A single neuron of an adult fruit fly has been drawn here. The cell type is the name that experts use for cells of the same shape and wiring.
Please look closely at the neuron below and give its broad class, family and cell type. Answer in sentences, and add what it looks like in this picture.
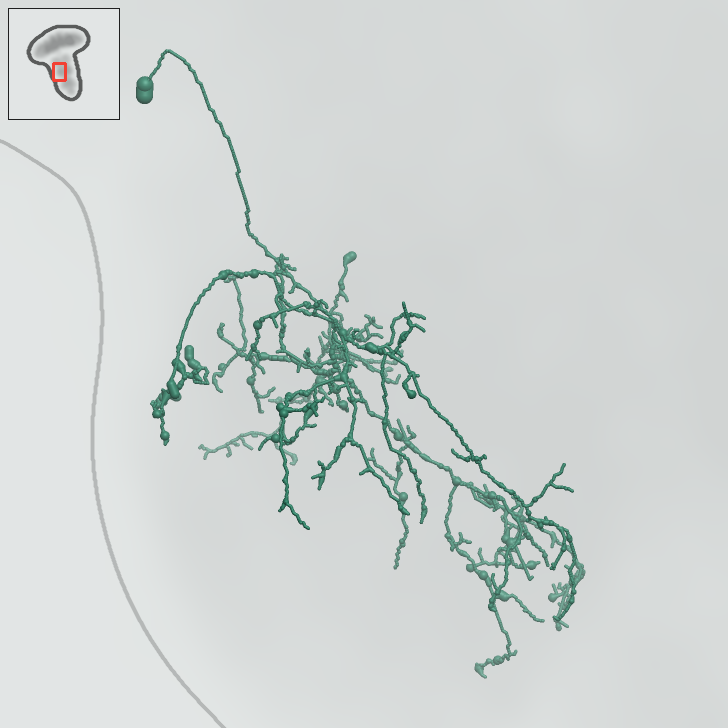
It is a nerve-cord intrinsic neuron. The family is hemilineage 16B. Its cell type is IN16B095. The cell body can be seen at the upper left of the picture. As drawn here it is taller than it is wide.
